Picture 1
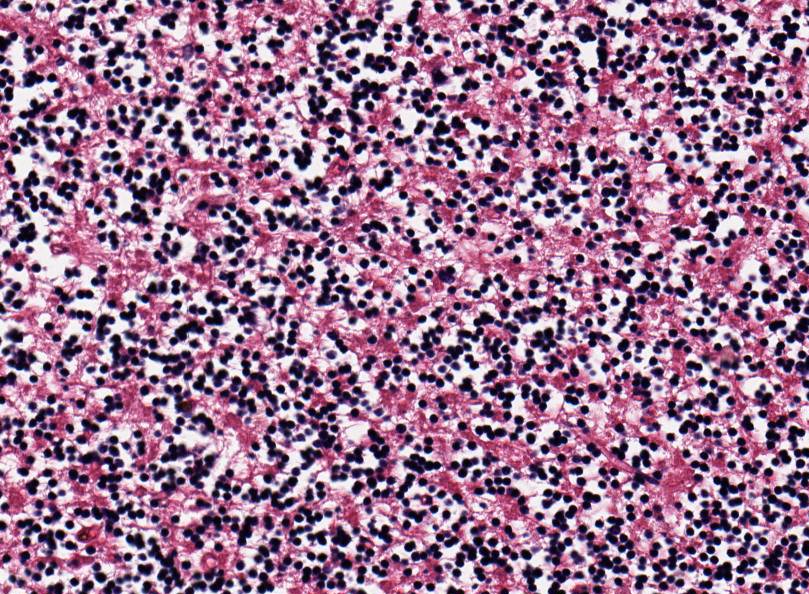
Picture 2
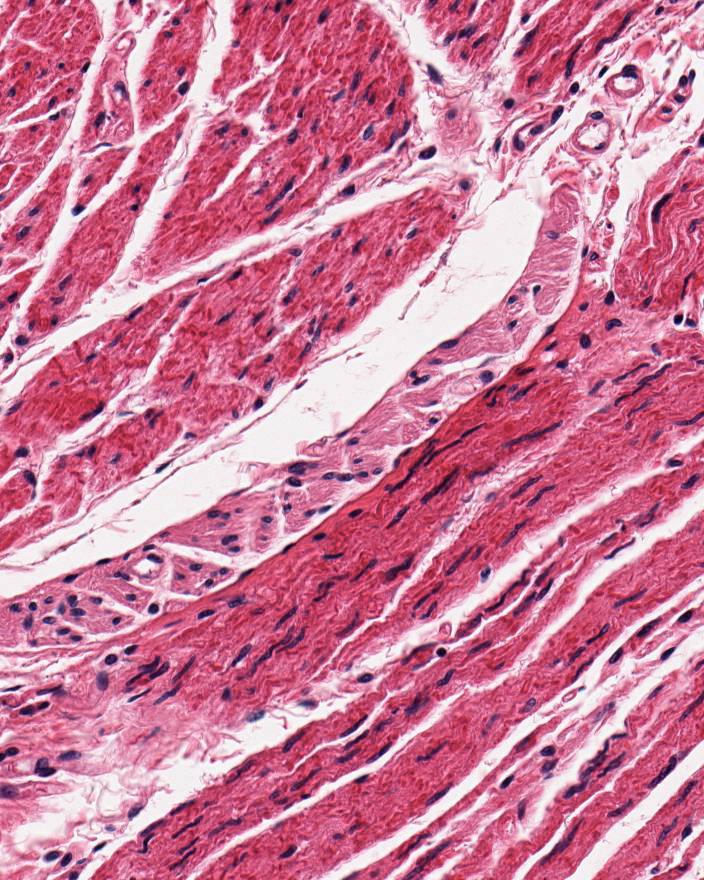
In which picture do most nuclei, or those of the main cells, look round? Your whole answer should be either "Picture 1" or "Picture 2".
Picture 1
